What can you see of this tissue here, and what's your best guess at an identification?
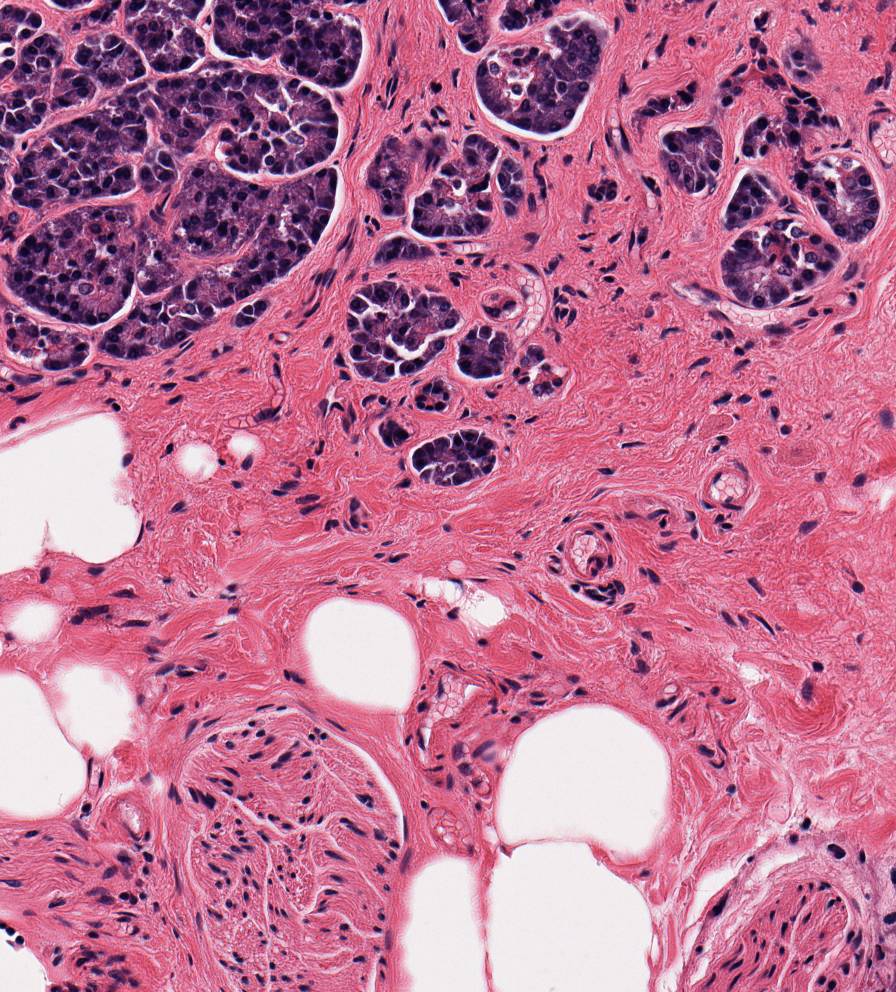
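Dark purple epithelial clusters fill the upper field, while pink fibrous tissue with fat lies below. Dense pink collagenous stroma with scattered spindle-shaped nuclei separates the acinar clusters. Large, empty, rounded adipocytes lie along the left edge and lower centre. This is pancreas.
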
